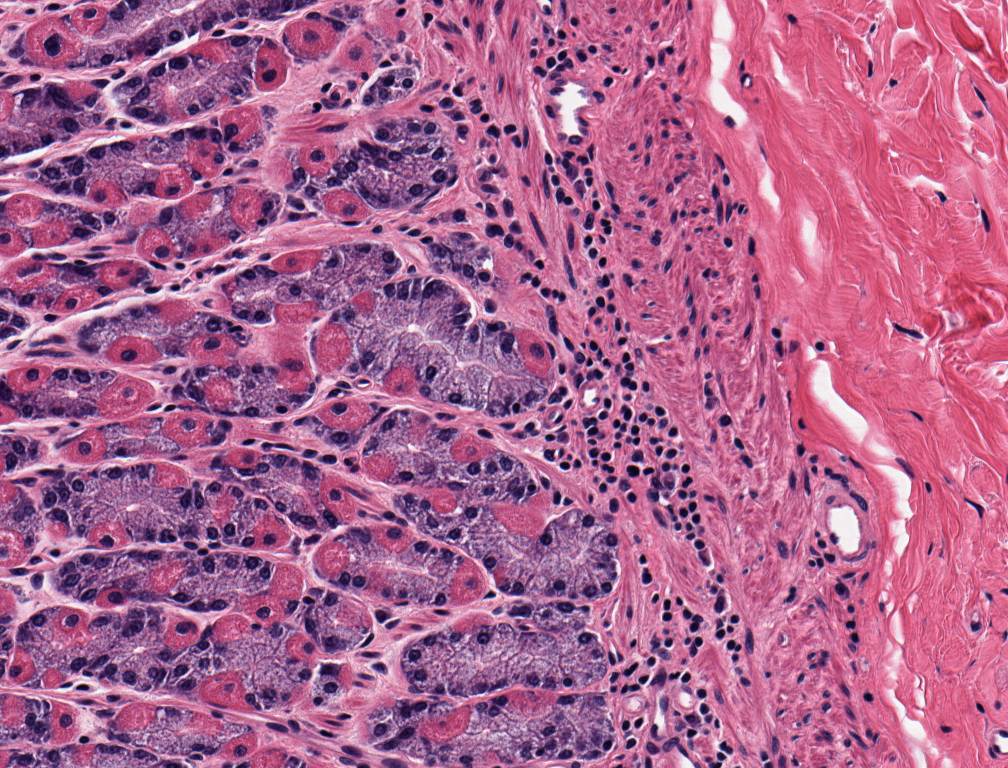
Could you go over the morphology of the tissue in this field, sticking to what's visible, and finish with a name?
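Large rounded cells with bright pink cytoplasm and a single central round nucleus are scattered among the glands. Most gland-lining cells have purple granular cytoplasm, with nuclei at the base of the cell. Small dark round lymphocyte nuclei concentrate in a band just right of the glands, mid-field. The tissue is stomach.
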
